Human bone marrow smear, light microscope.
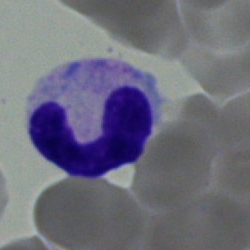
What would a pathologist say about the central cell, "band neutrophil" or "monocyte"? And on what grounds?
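This is a band neutrophil, not a monocyte. Its cytoplasm is pale lilac and filled with fine, small granules.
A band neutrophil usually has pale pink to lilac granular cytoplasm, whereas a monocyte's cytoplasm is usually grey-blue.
The chromatin here is dark purple and densely condensed.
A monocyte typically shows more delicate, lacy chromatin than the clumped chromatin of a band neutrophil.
The nucleus is a single curved band bent into a U, both ends pointing upward.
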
